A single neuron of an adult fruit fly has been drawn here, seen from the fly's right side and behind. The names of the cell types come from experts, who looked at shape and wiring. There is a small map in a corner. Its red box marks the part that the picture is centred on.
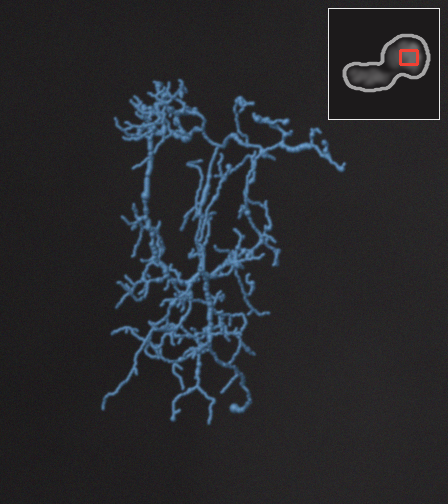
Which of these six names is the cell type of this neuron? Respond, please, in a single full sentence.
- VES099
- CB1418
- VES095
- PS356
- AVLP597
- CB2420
What this neuron is, by cell type, is VES099.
